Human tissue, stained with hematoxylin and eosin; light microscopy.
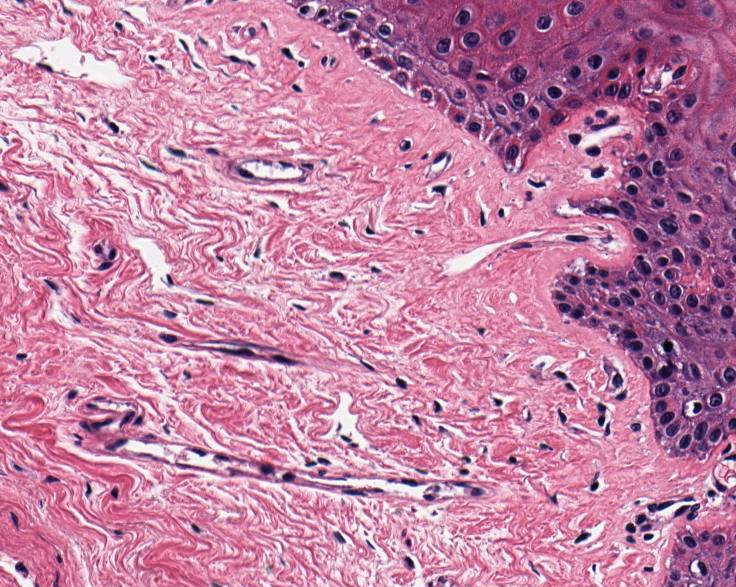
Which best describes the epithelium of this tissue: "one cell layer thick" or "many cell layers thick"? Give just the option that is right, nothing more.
Many cell layers thick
